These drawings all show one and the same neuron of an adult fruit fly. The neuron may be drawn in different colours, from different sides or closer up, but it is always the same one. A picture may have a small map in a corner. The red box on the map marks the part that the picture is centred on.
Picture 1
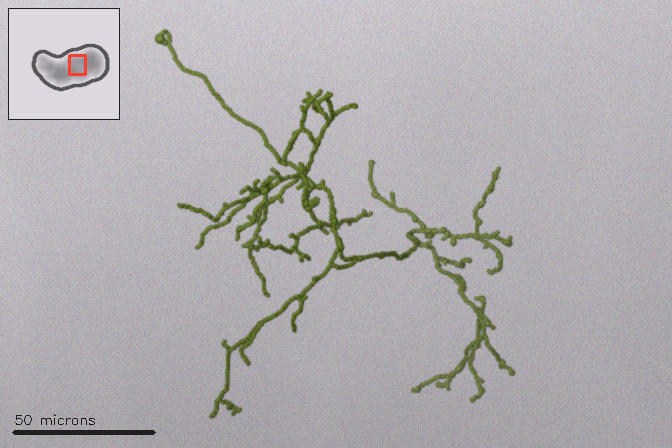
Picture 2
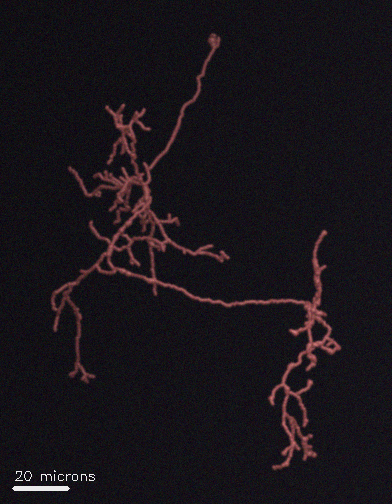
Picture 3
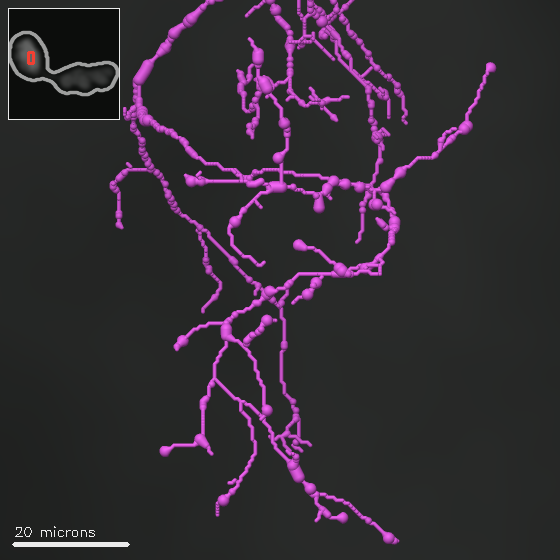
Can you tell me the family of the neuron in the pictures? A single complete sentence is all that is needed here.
By family, this neuron is grouped as hemilineage DM6_central1.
